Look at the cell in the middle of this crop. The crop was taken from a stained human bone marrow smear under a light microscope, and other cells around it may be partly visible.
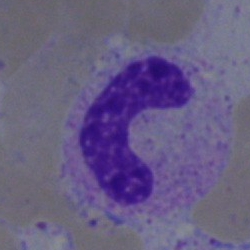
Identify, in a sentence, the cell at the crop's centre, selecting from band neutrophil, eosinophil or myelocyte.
The centered cell in this crop is a band neutrophil.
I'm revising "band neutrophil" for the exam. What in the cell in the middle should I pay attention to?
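Central cell: band neutrophil. Fits: nucleus bent into a C, opening facing right.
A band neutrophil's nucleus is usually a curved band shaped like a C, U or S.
Fits: chromatin dark purple, coarsely clumped.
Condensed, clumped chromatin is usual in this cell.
Also seen: abundant pale pinkish-lilac cytoplasm, with fine pinkish-purple granules scattered through it.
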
